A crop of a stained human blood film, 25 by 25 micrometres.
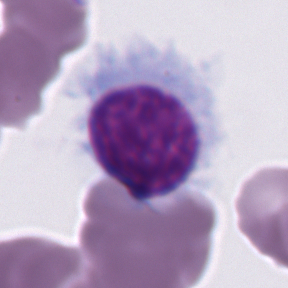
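Hairy cell in a stained blood smear: see how the pale blue cytoplasm ends in a ragged fringe of many fine hair-like projections. Most cytoplasm lies above and right of the nucleus, whose chromatin looks mottled, reddish-purple patches on darker purple.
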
